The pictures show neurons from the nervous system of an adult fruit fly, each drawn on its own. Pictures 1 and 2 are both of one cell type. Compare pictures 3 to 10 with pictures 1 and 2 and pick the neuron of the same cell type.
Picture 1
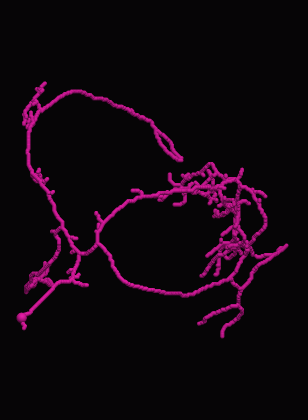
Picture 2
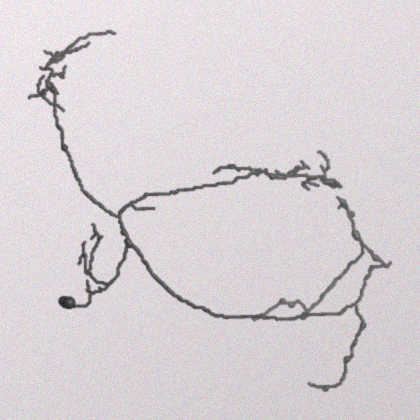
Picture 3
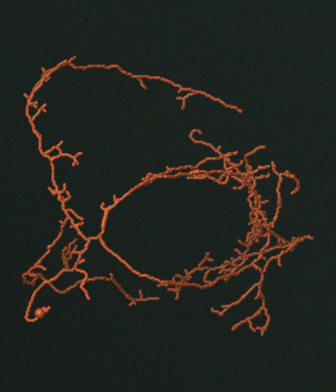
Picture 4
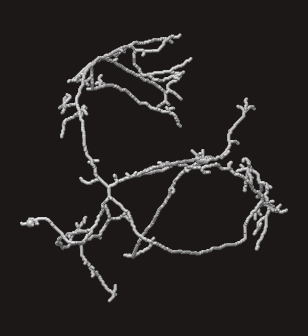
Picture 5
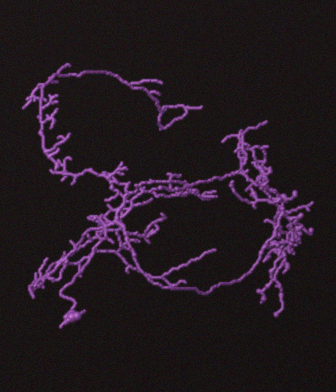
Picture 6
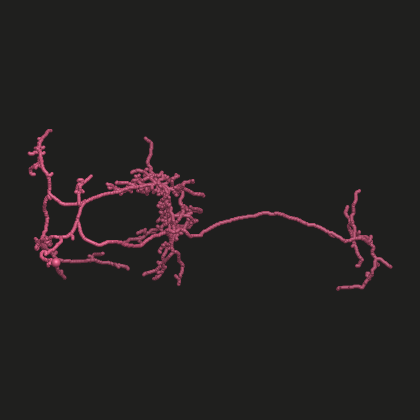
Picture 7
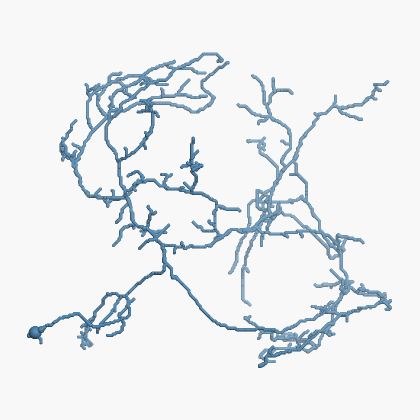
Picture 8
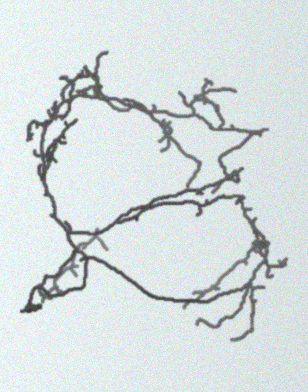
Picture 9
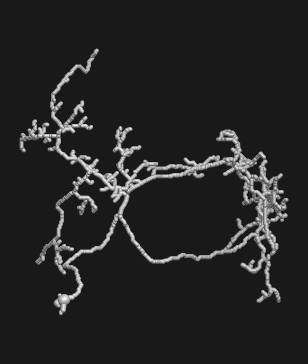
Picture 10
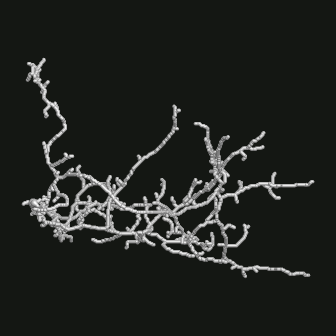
Picture 3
